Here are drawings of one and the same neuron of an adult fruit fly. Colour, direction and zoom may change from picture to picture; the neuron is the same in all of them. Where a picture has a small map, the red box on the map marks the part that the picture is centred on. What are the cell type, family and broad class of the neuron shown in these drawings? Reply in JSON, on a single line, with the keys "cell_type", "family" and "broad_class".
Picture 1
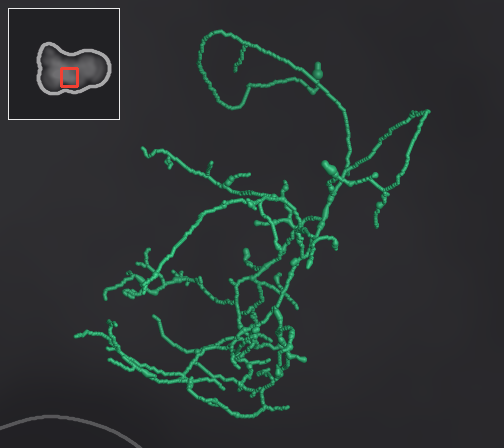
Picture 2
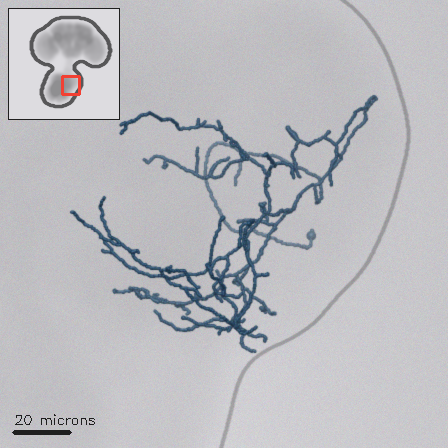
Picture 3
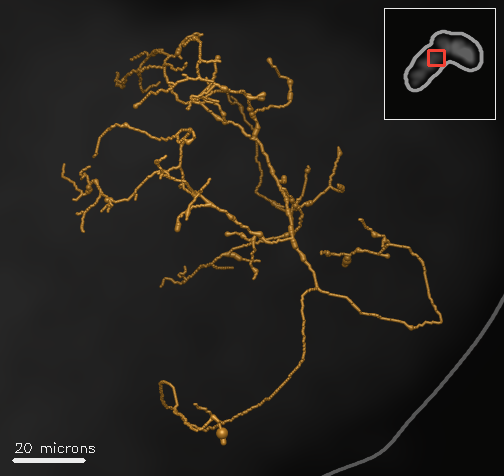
{"cell_type": "IN03A062_e", "family": "hemilineage 03A", "broad_class": "nerve-cord intrinsic neuron"}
